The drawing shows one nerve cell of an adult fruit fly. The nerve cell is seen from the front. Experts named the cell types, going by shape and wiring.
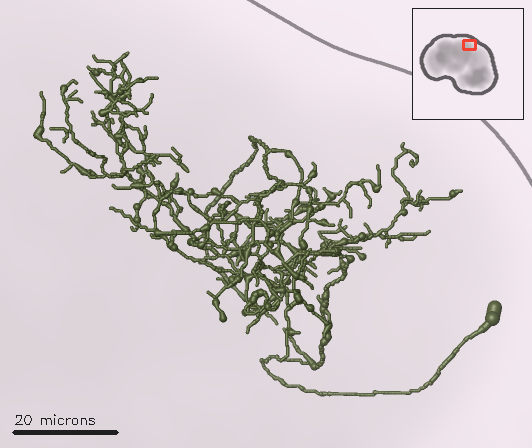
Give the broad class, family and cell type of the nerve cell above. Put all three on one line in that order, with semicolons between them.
central-brain intrinsic neuron; hemilineage SLPp&v1_posterior; CB3221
